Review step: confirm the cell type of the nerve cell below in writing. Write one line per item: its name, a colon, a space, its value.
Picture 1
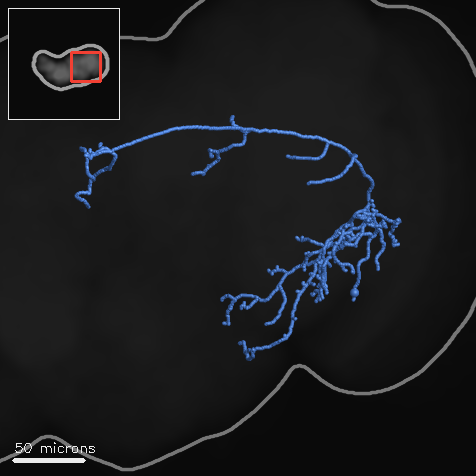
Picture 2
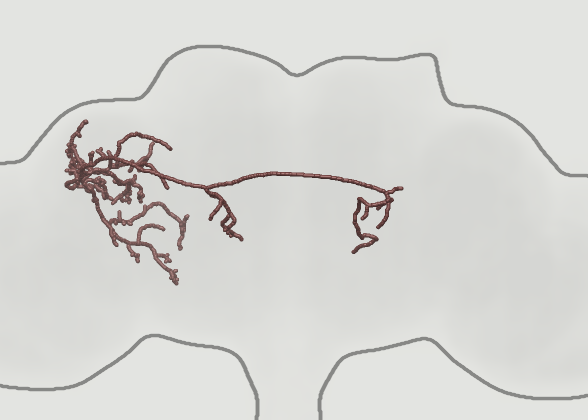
cell type: AVLP121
